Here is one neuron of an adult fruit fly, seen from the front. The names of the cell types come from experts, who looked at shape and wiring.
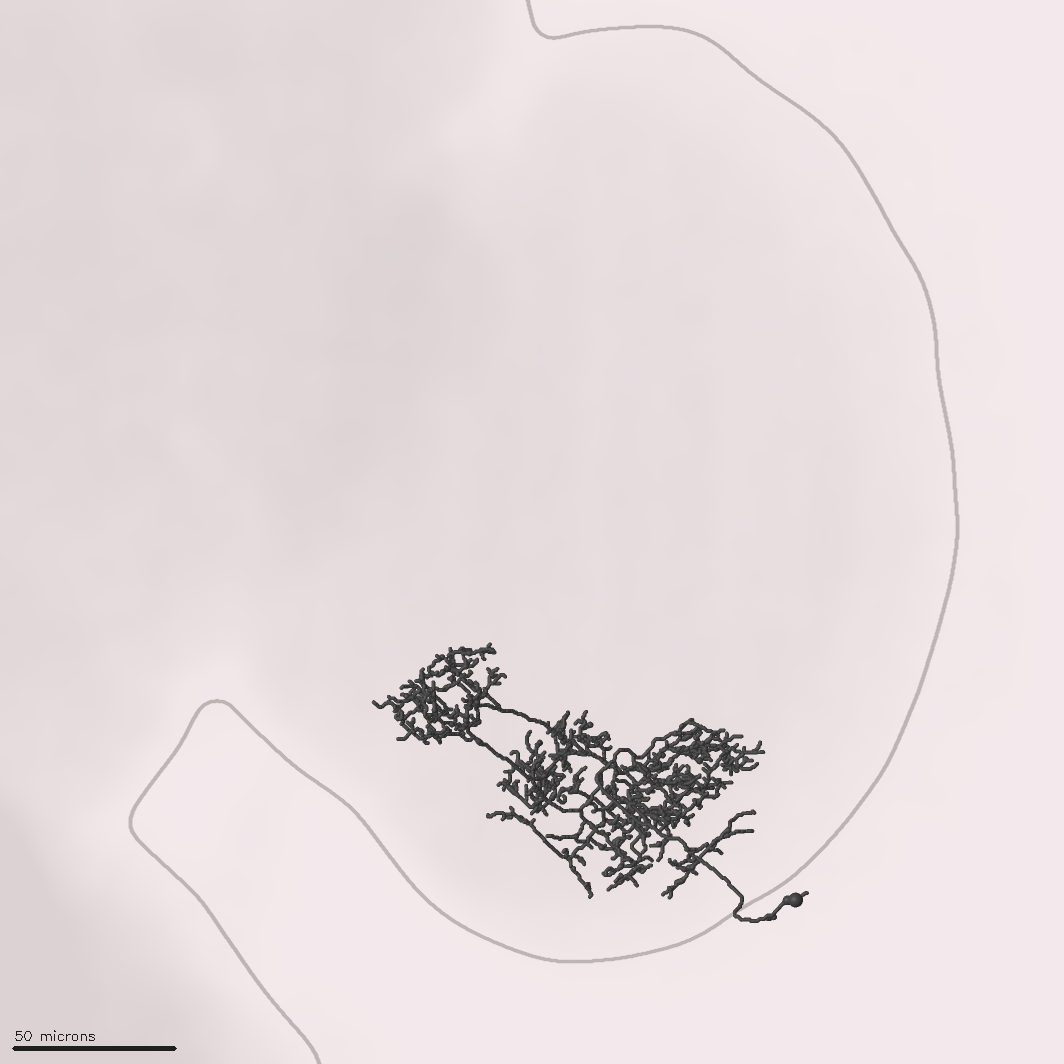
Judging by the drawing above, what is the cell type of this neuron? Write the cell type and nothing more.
TmY15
